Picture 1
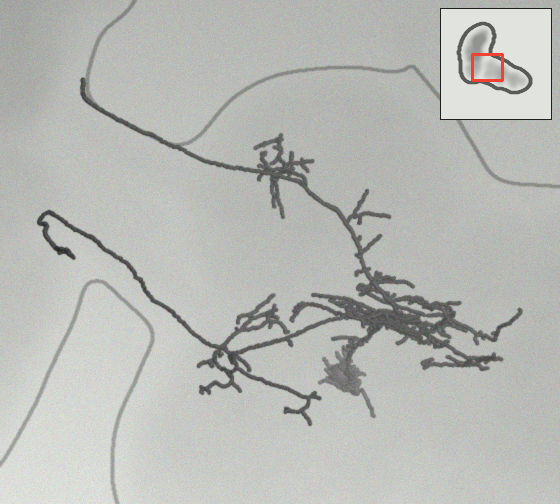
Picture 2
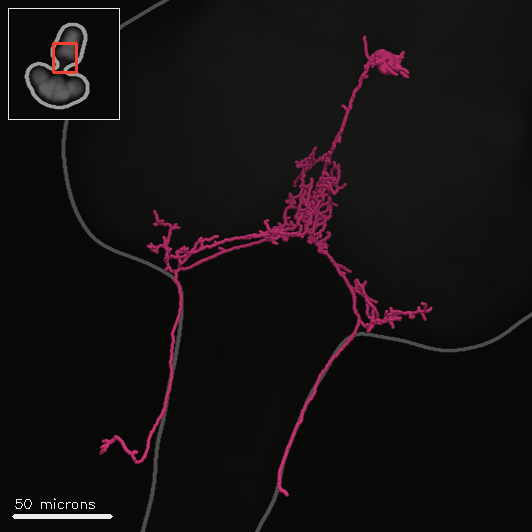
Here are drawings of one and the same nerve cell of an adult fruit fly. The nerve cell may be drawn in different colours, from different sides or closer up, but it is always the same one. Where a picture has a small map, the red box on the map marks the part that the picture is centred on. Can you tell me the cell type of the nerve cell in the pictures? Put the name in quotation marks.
"EA00B022"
